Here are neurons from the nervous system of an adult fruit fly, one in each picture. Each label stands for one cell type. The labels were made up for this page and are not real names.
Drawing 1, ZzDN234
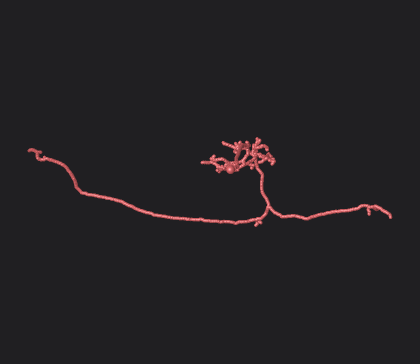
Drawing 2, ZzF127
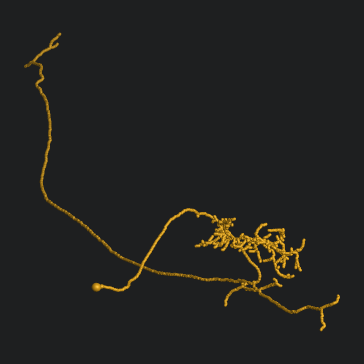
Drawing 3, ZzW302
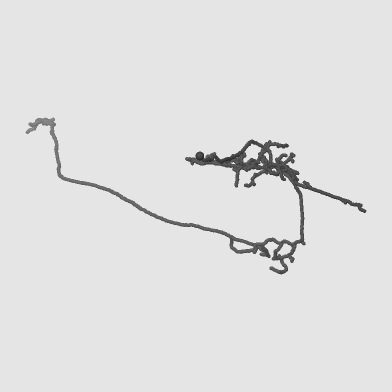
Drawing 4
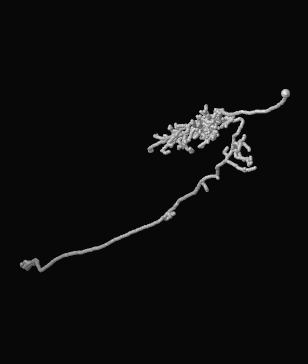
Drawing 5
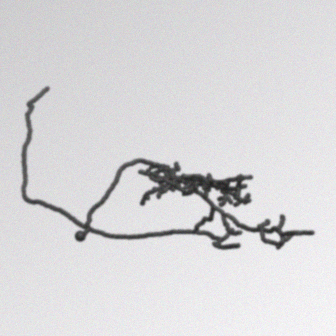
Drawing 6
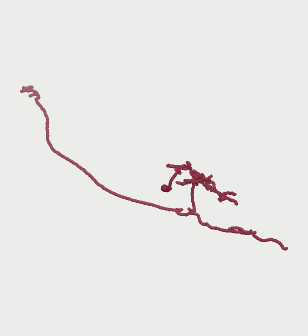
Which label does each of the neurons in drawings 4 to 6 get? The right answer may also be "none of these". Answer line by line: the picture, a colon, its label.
4: none of these
5: ZzF127
6: ZzF127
